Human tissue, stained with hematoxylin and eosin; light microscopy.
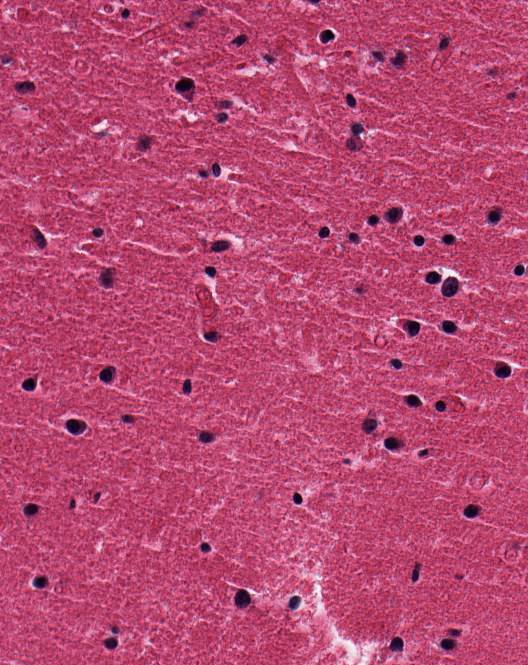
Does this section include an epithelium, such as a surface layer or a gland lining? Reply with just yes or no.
No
